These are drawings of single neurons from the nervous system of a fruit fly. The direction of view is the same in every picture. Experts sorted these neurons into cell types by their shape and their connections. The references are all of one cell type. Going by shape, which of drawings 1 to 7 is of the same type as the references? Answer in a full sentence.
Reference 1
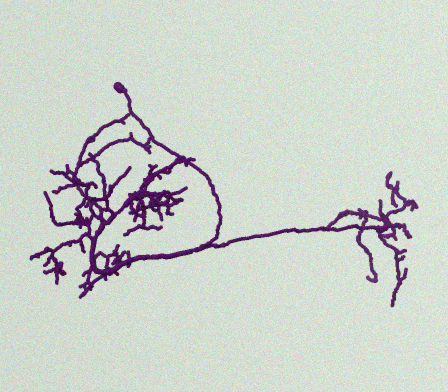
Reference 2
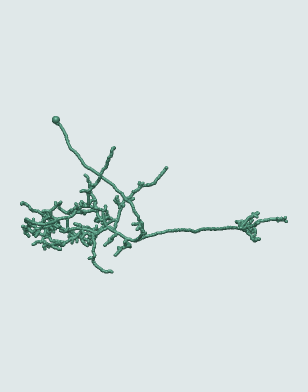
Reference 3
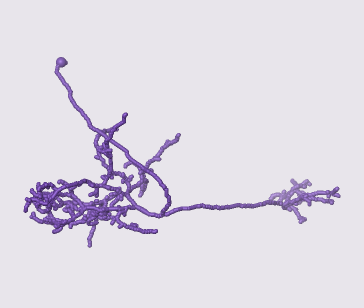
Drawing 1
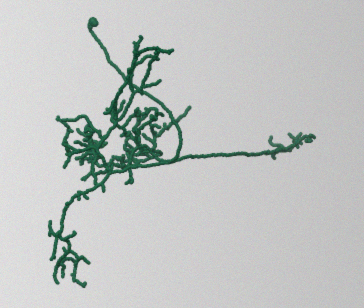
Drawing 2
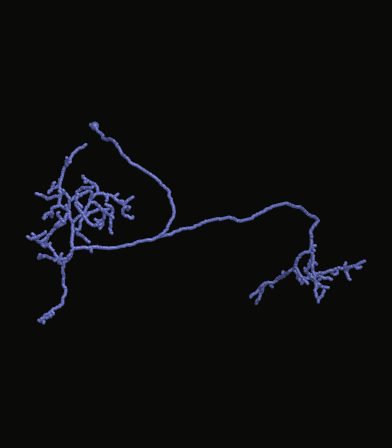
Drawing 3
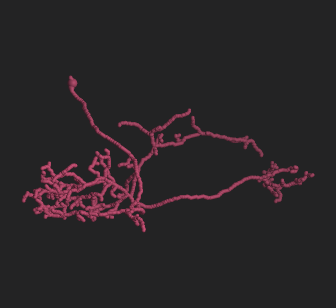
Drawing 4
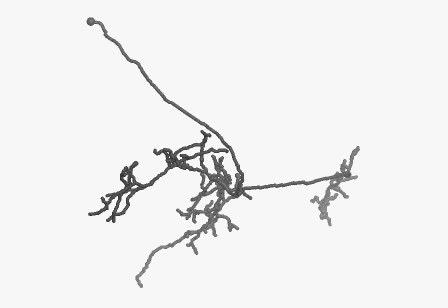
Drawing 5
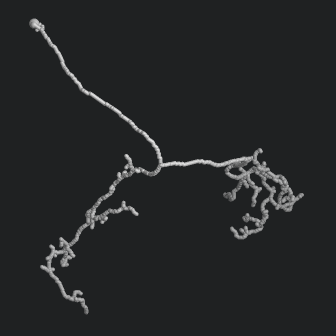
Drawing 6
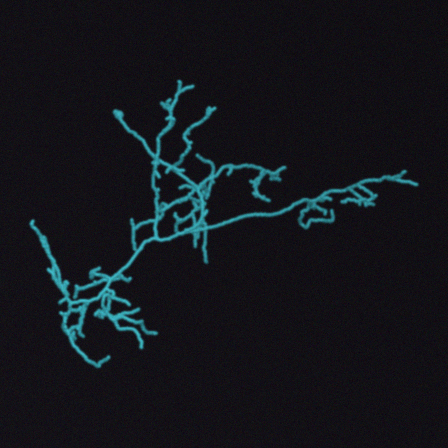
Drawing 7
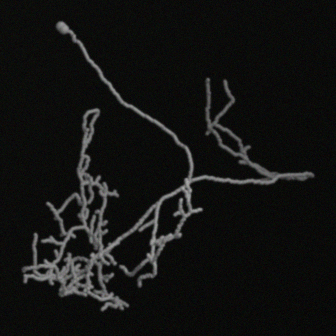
Drawing 3 is of the same cell type.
